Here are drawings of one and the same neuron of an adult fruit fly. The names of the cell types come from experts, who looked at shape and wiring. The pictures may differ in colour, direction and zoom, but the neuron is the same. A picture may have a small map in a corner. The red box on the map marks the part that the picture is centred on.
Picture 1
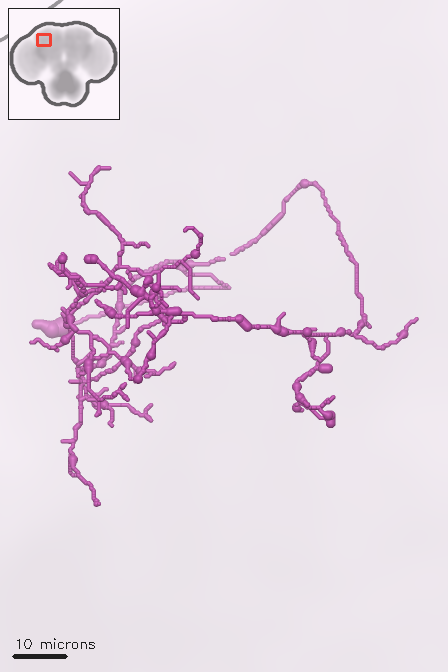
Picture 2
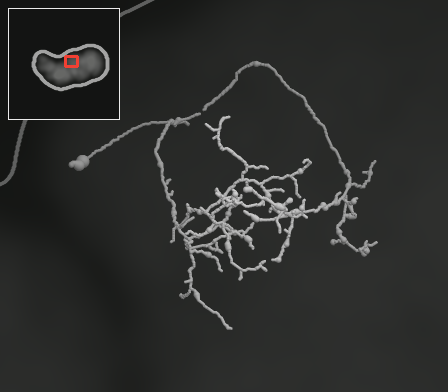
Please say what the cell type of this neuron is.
CB3268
